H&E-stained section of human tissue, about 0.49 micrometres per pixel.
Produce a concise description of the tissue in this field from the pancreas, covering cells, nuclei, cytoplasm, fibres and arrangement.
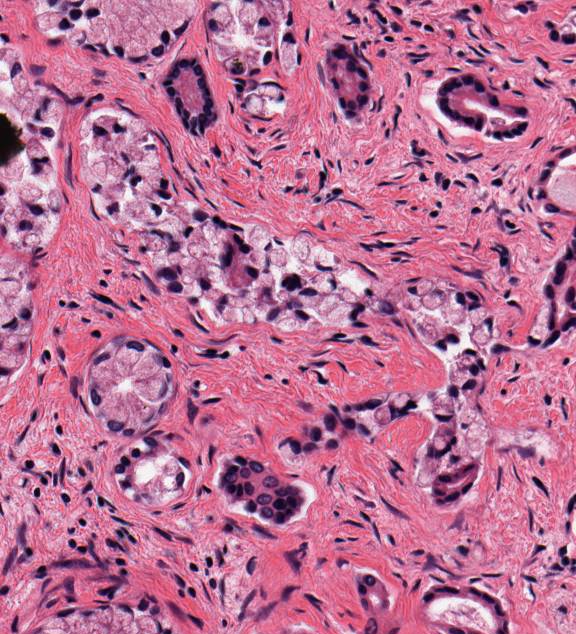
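Notice small glands and cell clusters scattered haphazardly through stroma everywhere. Many epithelial cells have pale, finely bubbly cytoplasm. Upper right tubules have a single layer of lining cells with dark nuclei. Below centre, crowded dark nuclei form a small nest in a clear stromal space.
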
